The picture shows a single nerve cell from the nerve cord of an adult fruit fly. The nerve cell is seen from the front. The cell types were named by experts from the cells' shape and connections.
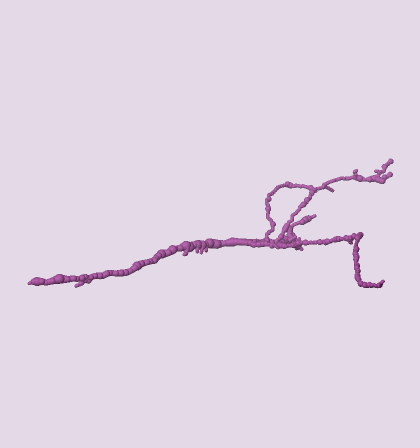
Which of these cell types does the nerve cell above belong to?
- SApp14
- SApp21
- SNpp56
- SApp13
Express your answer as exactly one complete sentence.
The cell type held by this nerve cell is SApp21.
